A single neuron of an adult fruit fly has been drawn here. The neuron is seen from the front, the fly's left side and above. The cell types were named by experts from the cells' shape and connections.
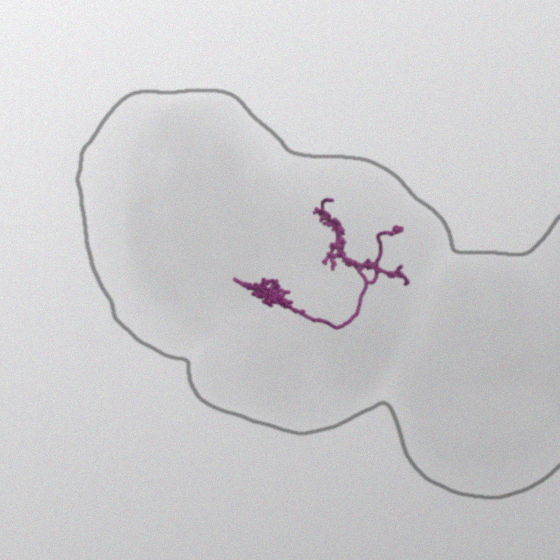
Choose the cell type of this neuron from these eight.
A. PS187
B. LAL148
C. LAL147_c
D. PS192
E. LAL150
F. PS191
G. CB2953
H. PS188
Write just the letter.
C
